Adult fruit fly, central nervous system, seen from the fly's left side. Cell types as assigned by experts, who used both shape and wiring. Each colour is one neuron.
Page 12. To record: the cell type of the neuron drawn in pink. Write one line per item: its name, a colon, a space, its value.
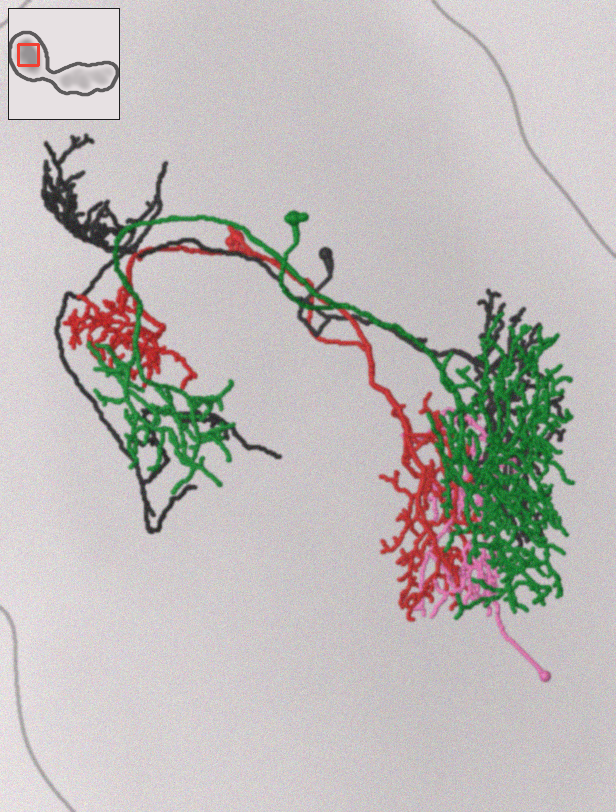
cell type: Li18b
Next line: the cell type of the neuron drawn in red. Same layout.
cell type: LC33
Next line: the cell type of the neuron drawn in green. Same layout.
cell type: LT51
